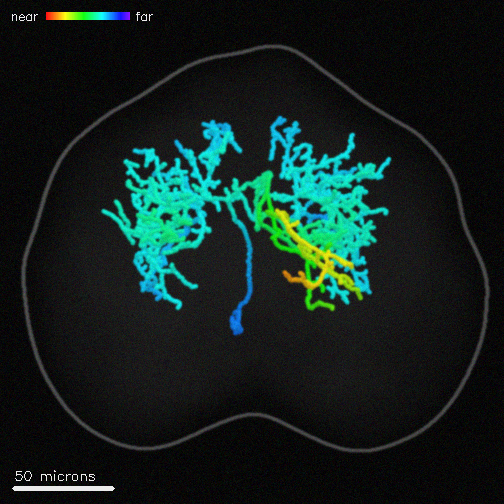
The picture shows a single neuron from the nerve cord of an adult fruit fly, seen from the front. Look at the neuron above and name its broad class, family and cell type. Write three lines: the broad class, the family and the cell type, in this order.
nerve-cord intrinsic neuron
hemilineage 06B
IN06B020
